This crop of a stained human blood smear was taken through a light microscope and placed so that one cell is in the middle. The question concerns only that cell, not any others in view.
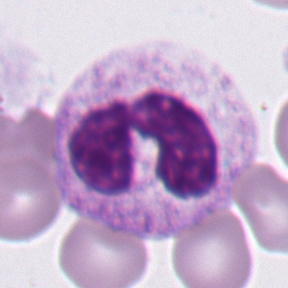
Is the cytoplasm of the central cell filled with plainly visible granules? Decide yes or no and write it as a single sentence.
Yes, the cytoplasm of the cell is rich in visible granules.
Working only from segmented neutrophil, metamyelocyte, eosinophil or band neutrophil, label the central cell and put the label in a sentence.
Looking at the middle of the crop, the cell there is a segmented neutrophil.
